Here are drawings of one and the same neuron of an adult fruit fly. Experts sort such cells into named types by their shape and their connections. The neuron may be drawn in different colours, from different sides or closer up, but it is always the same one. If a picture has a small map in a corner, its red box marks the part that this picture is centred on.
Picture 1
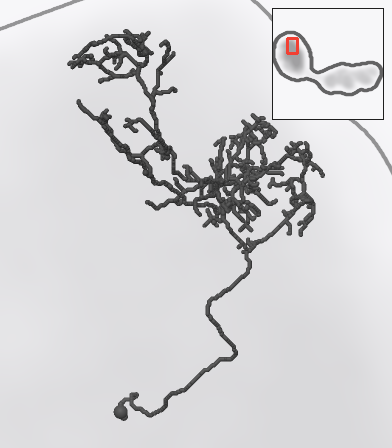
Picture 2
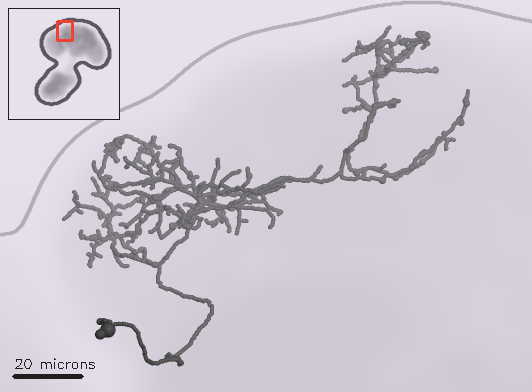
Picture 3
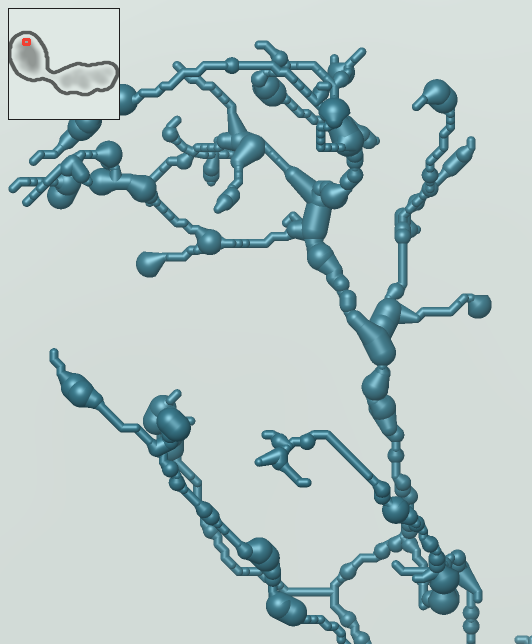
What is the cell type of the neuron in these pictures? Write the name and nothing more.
CB1104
